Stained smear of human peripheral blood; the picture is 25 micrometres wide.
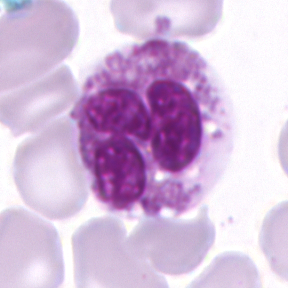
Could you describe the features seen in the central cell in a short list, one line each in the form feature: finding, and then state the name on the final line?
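Lobes: two stacked on the left, one on the right
Chromatin: dark purple, coarsely clumped
Granules: coarse, purplish-pink, filling the cytoplasm, densest above the nucleus
Cytoplasm between granules: pale
Name: eosinophil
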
